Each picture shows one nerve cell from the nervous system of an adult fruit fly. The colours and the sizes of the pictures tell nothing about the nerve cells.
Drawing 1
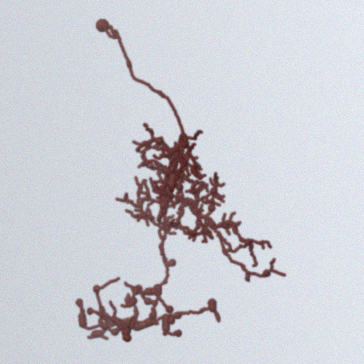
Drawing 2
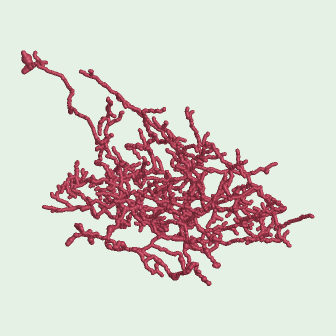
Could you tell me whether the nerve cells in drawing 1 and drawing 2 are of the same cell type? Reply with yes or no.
no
